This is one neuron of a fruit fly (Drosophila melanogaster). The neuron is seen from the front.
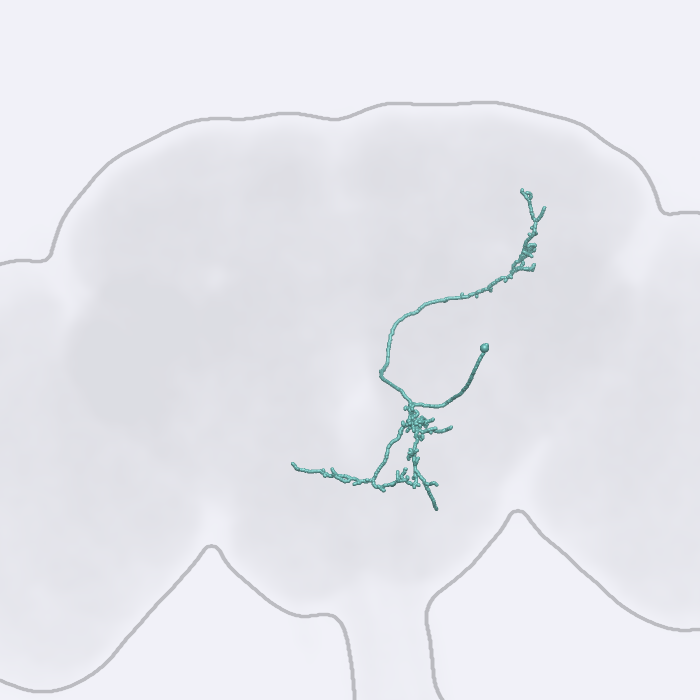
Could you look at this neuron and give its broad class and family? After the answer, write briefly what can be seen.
This is a central-brain intrinsic neuron. Its family is hemilineage VESa2. As drawn here it is taller than it is wide.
